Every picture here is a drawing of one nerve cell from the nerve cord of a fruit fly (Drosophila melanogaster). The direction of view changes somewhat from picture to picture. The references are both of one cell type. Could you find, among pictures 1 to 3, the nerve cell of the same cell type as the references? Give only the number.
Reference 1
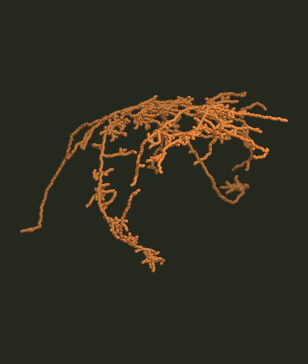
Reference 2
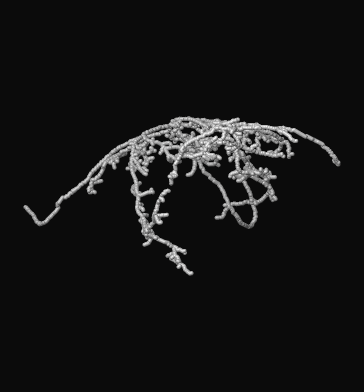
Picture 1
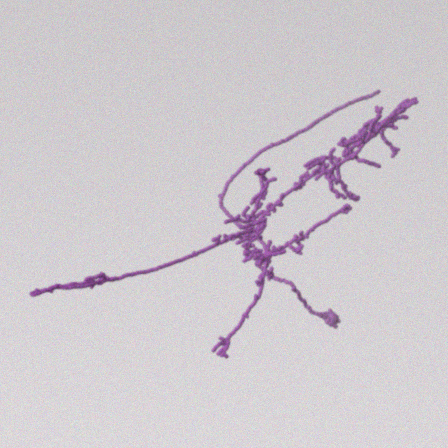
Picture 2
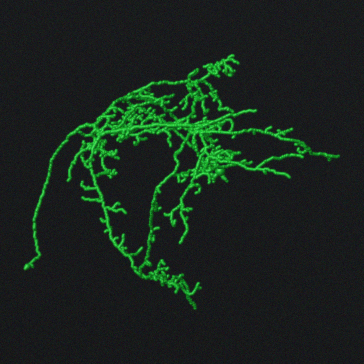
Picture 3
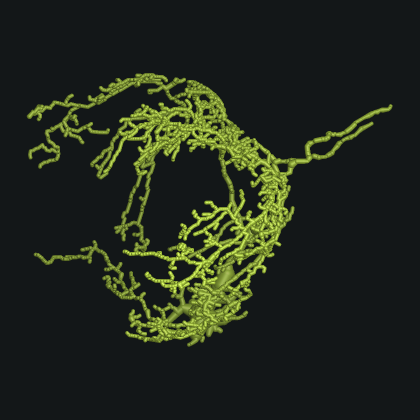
2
